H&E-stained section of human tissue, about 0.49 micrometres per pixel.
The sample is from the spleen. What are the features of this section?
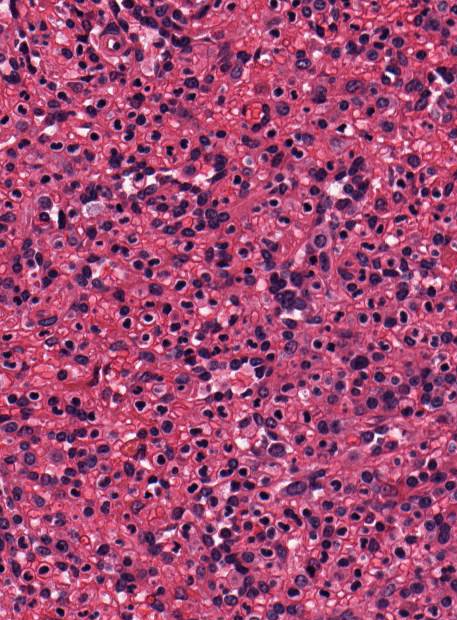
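A single diffuse solid sheet of cells fills the whole field. Nuclei are round, dark and fairly uniform in size, many of them surrounded by a narrow clear rim. Stroma is scant; fat cells are absent.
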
